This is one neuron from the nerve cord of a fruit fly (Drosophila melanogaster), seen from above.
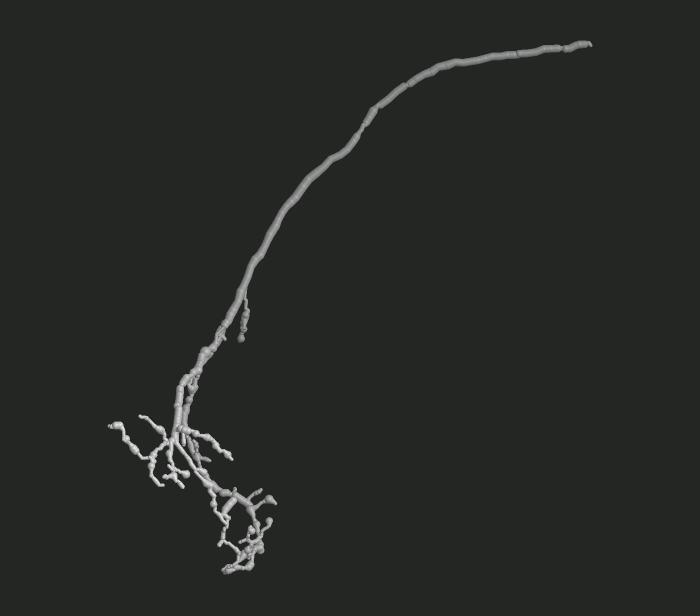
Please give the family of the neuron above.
class mechanosensory proprioceptive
